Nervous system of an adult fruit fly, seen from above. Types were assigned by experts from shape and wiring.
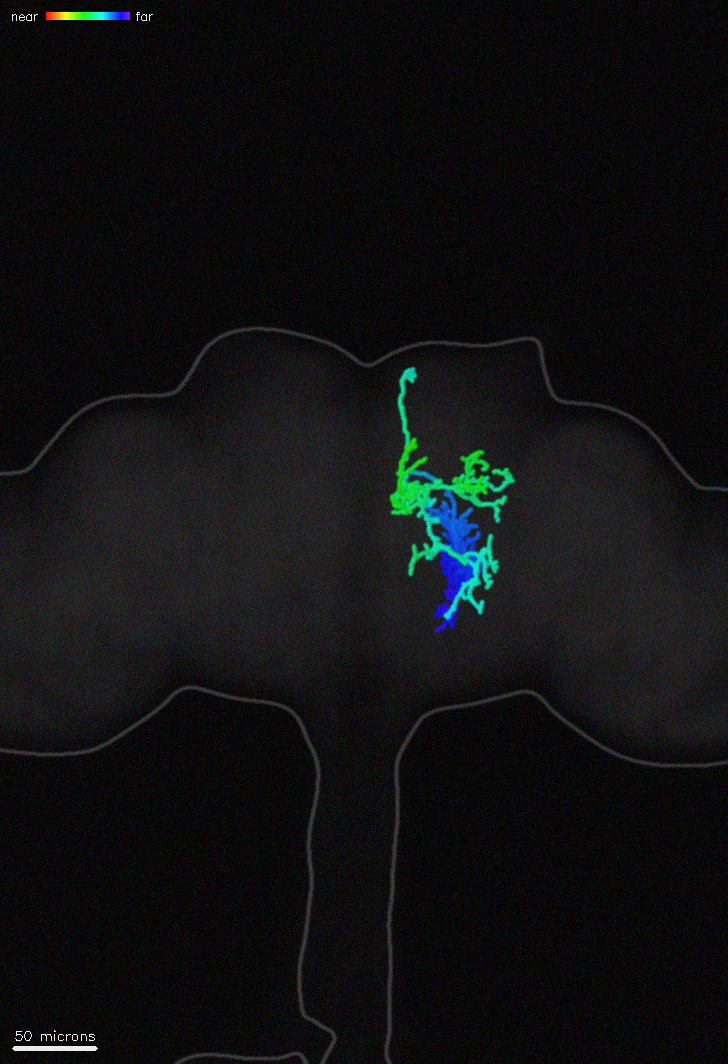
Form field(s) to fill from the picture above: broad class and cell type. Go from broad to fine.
central-brain intrinsic neuron; VES043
